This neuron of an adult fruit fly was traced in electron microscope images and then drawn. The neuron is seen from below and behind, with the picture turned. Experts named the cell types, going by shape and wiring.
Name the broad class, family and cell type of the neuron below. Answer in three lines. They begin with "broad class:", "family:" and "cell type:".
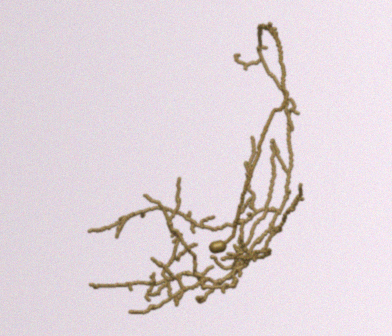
broad class: nerve-cord intrinsic neuron
family: hemilineage 08A
cell type: IN08A031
